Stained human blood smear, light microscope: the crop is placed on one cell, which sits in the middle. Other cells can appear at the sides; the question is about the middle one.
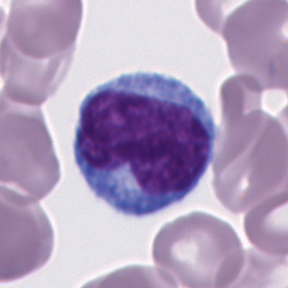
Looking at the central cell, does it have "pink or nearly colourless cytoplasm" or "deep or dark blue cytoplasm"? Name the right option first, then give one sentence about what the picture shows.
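Deep or dark blue cytoplasm. The cytoplasm is blue and forms a rim that is widest below the nucleus.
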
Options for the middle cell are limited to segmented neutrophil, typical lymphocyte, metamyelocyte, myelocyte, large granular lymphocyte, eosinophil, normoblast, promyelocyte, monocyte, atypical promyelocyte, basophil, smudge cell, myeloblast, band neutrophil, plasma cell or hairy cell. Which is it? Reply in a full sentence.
Here the cell in the middle is a monocyte.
